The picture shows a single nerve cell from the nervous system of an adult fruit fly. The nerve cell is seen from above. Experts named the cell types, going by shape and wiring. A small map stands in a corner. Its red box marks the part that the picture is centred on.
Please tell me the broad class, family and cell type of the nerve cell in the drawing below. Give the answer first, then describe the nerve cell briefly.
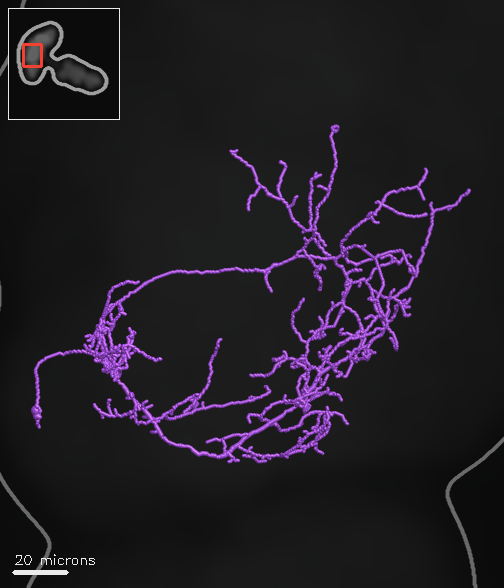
Its broad class is central-brain intrinsic neuron. The family is hemilineage SLPa&l1_anterior. The cell type is PLP052. It is in the brain and does not reach the nerve cord. By the scale bar it is about 170 microns wide in this view. Dozens of branch ends can be seen.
